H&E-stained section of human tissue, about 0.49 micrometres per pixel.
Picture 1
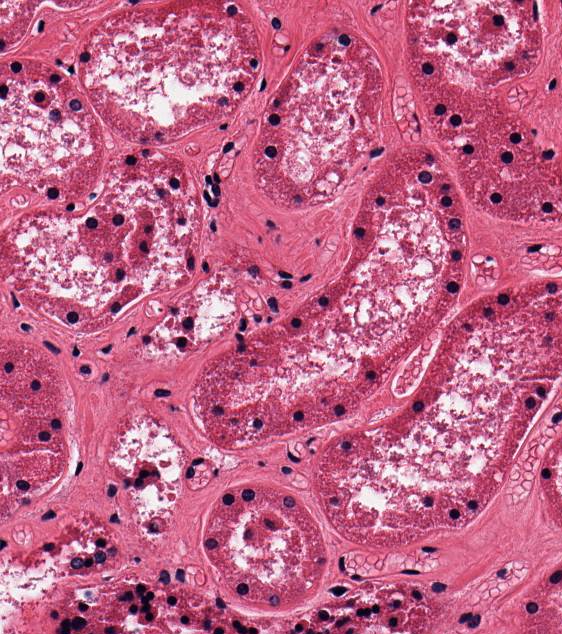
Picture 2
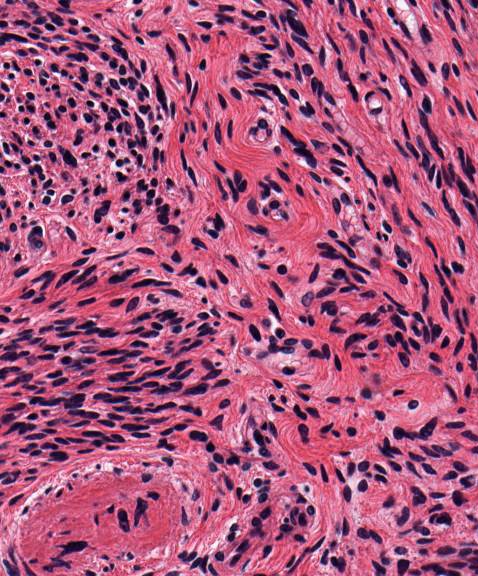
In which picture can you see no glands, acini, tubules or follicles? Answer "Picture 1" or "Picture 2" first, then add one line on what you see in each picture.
Picture 2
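What picture 1 shows: Each unit is lined by a single row of round dark nuclei set near its outer edge.
What picture 2 shows: No epithelium or glands are present in the field.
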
